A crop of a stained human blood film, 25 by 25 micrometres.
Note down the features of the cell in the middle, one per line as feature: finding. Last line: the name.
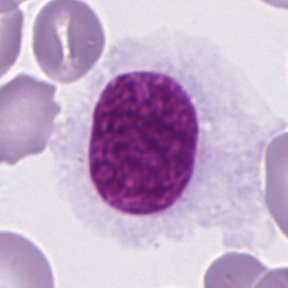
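Edge: irregular, a bit frayed, not smoothly round
Nucleus: close to the centre, with cytoplasm all the way round
Cytoplasm: plenty of it, a wide rim around the nucleus
Texture: finely dusty, no coarse granules
Name: hairy cell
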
